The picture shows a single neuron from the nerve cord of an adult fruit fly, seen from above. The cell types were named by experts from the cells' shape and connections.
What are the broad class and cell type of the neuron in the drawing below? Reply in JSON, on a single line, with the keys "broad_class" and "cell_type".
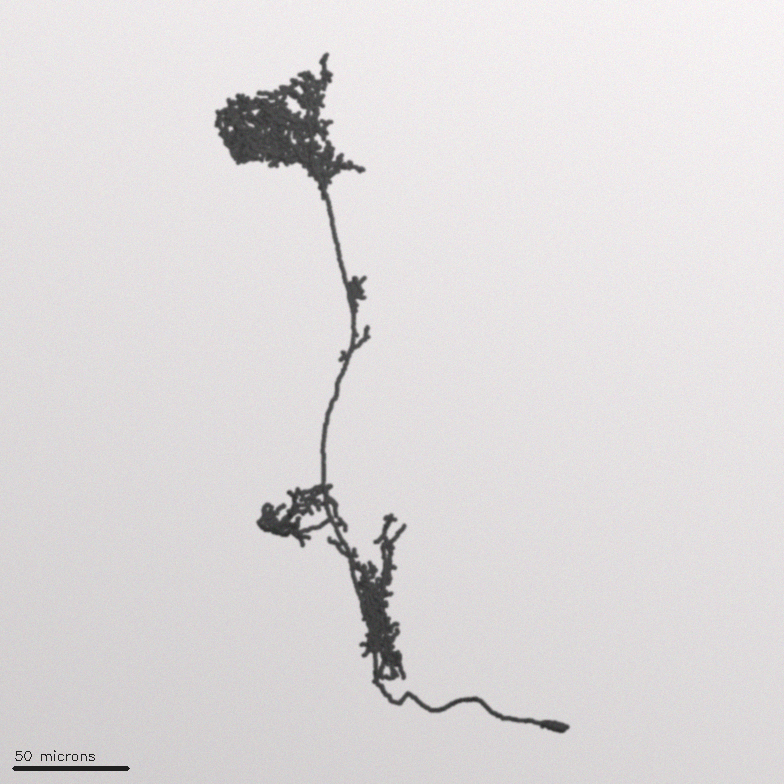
{"broad_class": "nerve-cord intrinsic neuron", "cell_type": "INXXX201"}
